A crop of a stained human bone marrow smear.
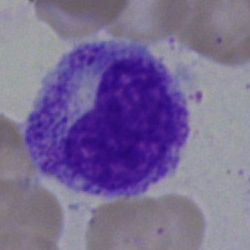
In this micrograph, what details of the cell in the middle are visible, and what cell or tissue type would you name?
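Round and smooth, the cell's outline encloses a nucleus indented on its upper-left side. No nucleoli are visible within that nucleus. Purple granules lie scattered through the cytoplasm. This cell is a metamyelocyte.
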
